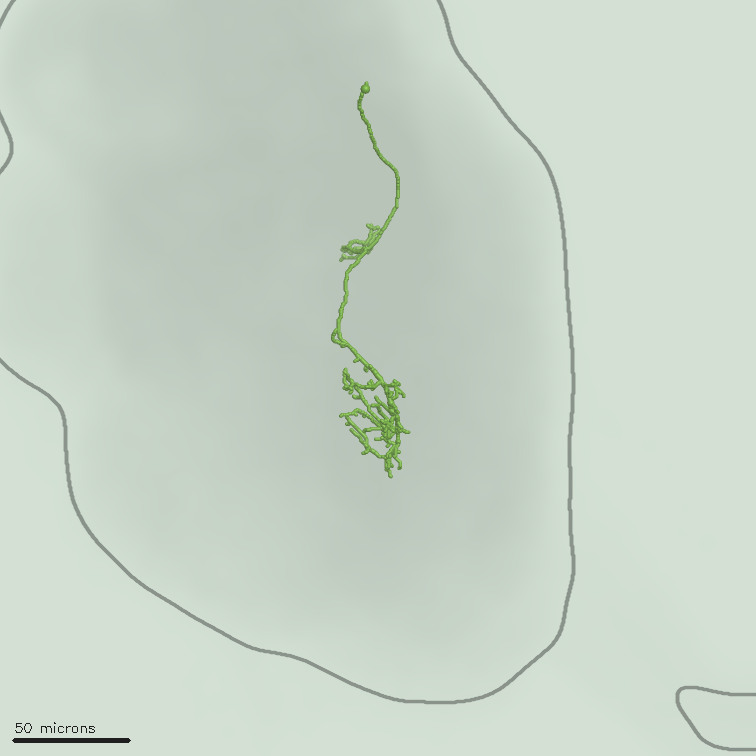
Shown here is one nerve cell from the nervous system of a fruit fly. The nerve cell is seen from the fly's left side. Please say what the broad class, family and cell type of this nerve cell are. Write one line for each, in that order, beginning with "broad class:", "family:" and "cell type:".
broad class: visual projection neuron
family: hemilineage VPNd1
cell type: LC22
